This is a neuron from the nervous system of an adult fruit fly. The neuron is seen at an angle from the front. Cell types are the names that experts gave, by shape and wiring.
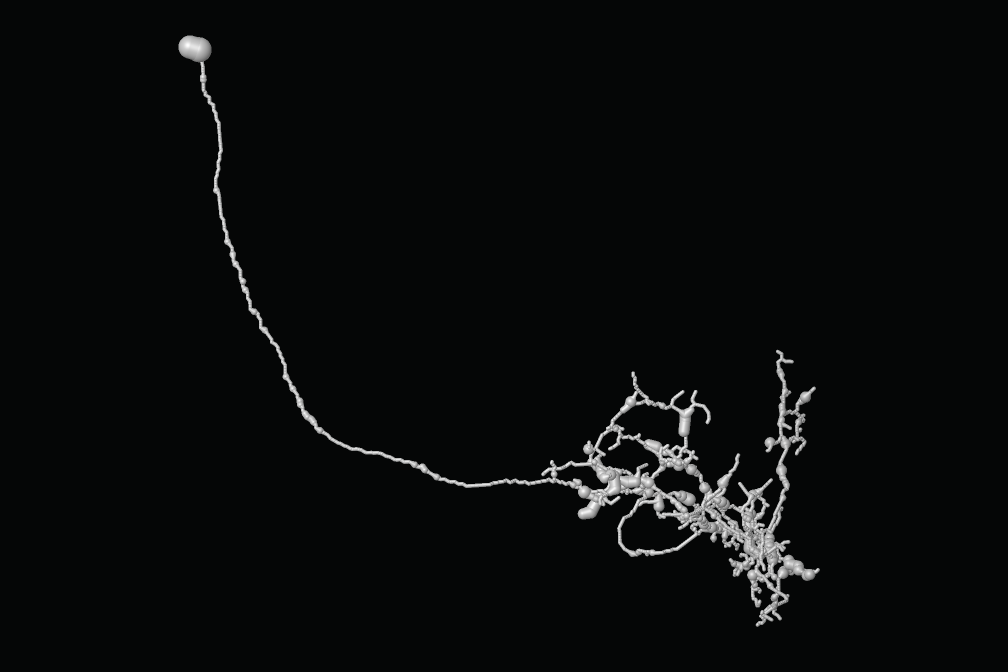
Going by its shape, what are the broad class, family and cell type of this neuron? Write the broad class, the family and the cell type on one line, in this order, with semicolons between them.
nerve-cord intrinsic neuron; hemilineage 09A; IN09A060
